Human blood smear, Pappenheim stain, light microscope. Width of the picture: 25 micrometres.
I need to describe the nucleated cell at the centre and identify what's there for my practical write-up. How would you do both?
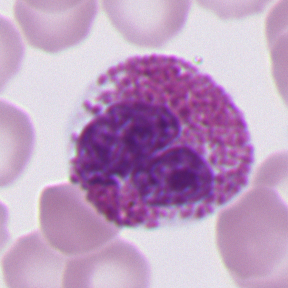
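Two lobes make up the nucleus, the larger at the upper left and the smaller at the lower right. Coarse round granules of fairly even size pack the cytoplasm. This cell is an eosinophil.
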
